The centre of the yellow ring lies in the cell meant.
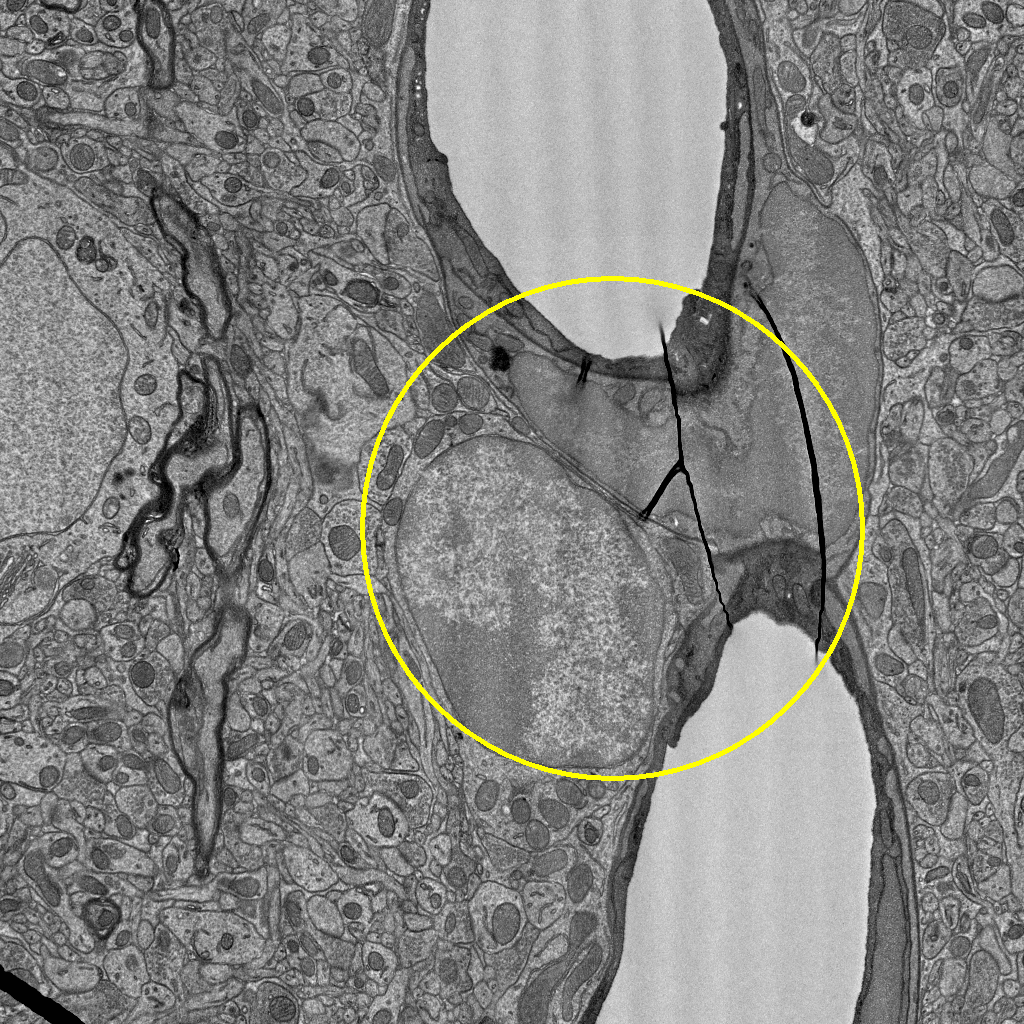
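Oligodendrocyte lying against a blood vessel, whose lumen is to the right of the cell. Its nucleus is a large oval seen whole inside the ring, with a smoothly running envelope free of deep folds. No distinct nucleolus stands out in the nucleus.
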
